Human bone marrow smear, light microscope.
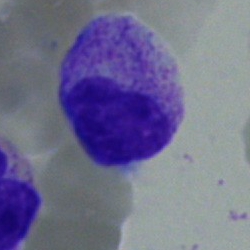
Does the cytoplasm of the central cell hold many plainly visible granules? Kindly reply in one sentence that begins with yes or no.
Yes, many granules can be seen in the cytoplasm of the cell.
